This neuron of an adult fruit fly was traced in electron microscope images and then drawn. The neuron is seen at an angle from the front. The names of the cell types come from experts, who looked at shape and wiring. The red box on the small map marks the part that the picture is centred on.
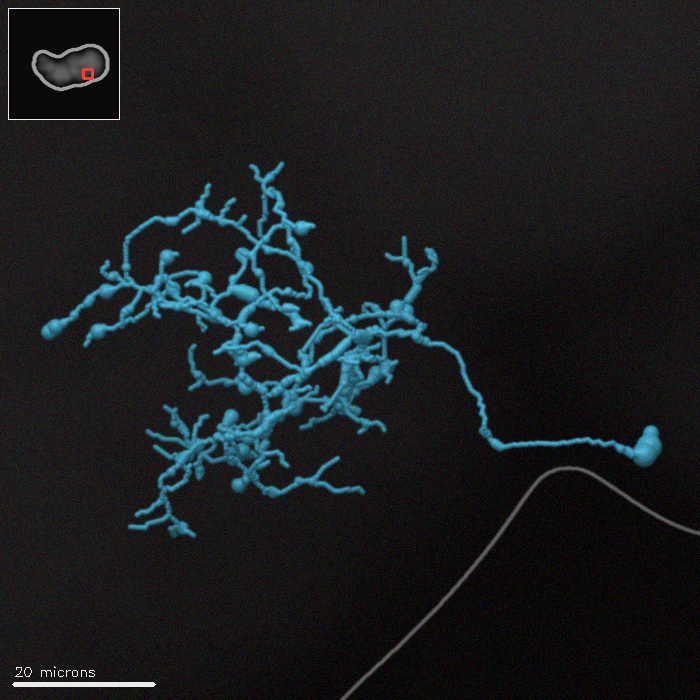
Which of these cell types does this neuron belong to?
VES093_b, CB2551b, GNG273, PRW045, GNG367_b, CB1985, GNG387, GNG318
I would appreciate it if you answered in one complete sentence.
The cell type held by this neuron is GNG273.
